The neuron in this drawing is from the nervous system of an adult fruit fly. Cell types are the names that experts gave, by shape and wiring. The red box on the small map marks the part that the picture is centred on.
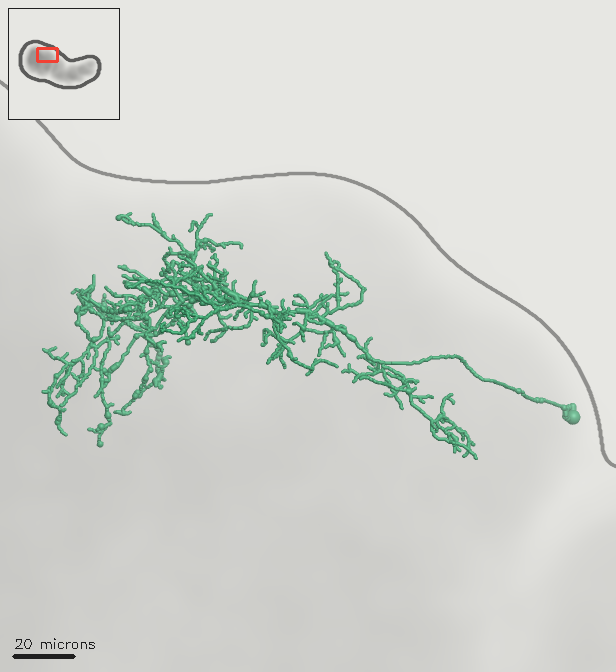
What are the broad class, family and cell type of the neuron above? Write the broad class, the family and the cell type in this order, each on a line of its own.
central-brain intrinsic neuron
hemilineage DL2_dorsal
SMP189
